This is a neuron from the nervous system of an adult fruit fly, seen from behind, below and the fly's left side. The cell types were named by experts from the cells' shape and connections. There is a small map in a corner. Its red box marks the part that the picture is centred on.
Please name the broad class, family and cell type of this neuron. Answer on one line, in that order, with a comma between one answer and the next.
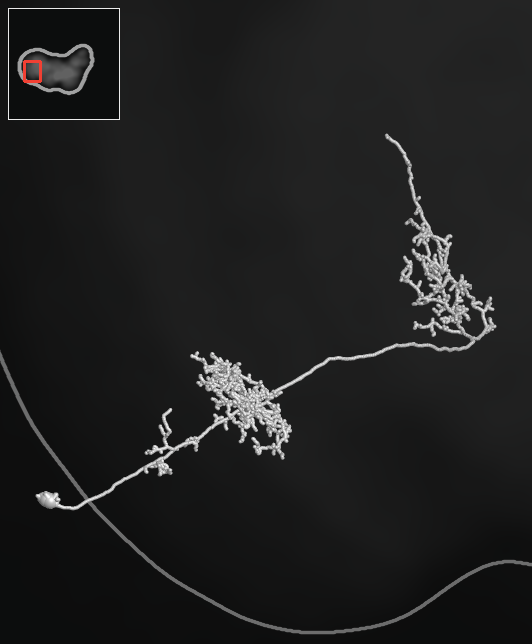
optic-lobe intrinsic neuron, Tm, Tm31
